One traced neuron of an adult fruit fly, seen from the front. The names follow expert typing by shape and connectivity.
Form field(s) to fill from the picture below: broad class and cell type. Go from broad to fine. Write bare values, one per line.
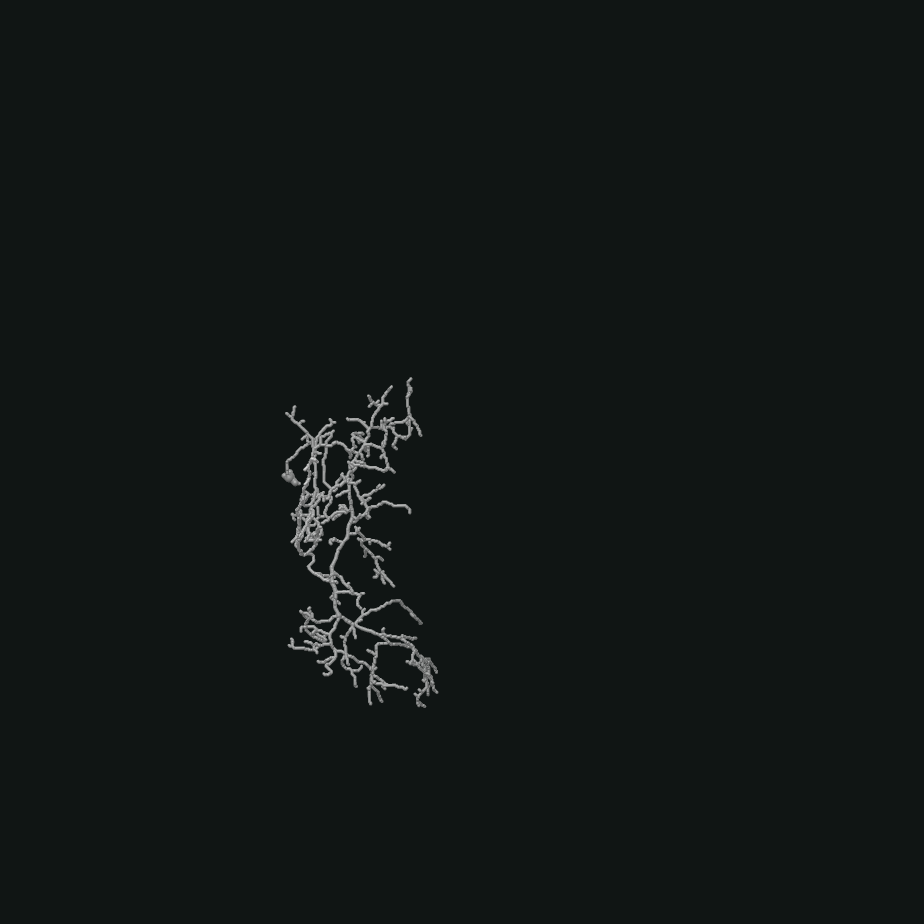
central-brain intrinsic neuron
PS239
